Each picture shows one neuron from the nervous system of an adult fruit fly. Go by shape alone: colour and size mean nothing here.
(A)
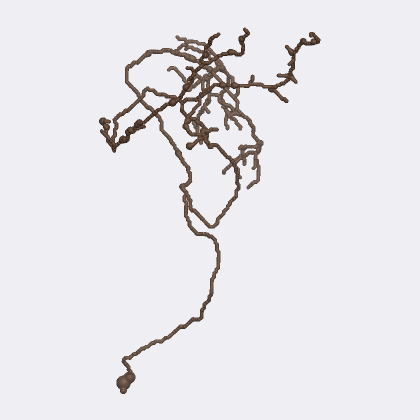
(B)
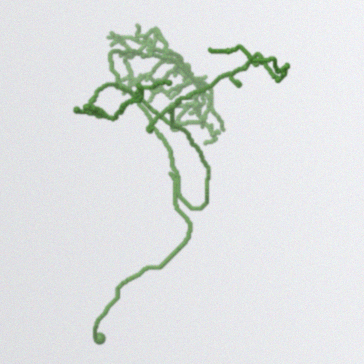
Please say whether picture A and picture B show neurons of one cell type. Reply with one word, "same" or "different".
different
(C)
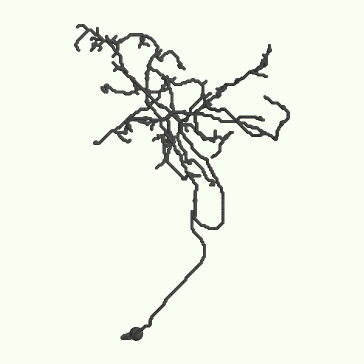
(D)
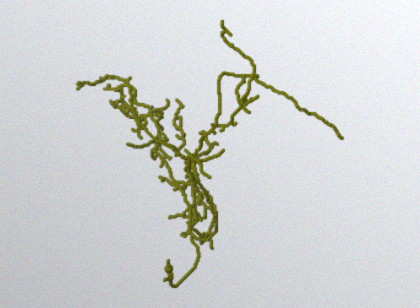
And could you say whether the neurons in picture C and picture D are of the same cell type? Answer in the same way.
same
